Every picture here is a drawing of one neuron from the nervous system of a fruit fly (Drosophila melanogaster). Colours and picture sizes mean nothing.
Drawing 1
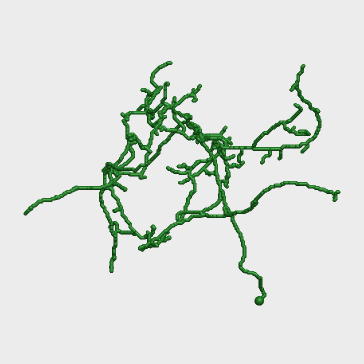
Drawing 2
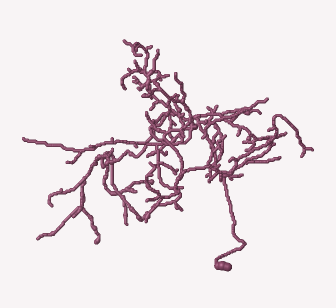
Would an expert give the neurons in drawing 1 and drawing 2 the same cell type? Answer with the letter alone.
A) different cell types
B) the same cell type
B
